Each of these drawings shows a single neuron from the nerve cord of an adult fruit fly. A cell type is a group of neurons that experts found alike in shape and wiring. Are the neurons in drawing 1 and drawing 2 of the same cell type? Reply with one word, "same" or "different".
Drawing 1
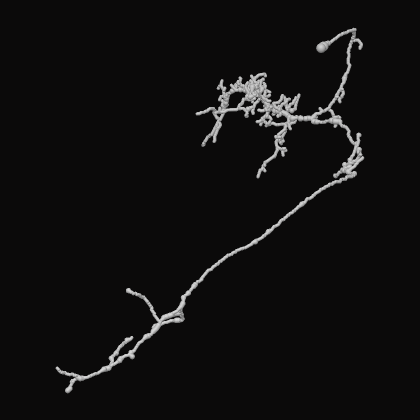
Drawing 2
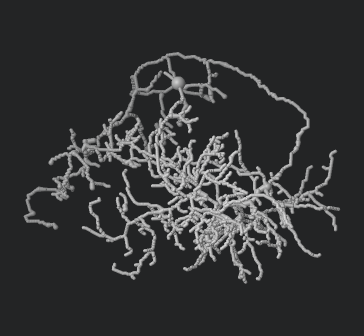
different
